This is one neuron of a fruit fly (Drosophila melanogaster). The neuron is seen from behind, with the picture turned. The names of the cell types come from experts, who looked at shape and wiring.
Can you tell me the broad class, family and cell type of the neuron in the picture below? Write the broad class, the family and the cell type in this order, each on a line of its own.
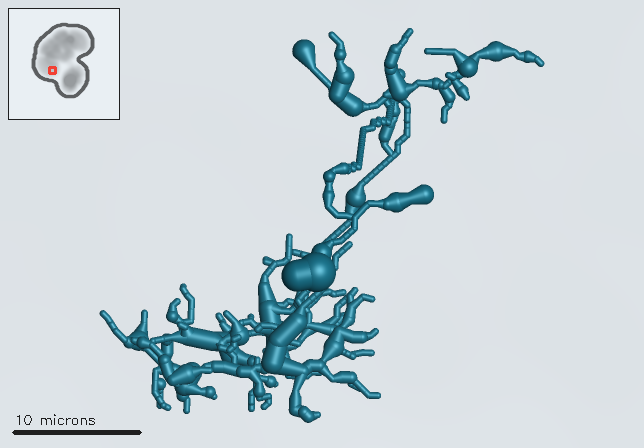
optic-lobe intrinsic neuron
T
T4b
